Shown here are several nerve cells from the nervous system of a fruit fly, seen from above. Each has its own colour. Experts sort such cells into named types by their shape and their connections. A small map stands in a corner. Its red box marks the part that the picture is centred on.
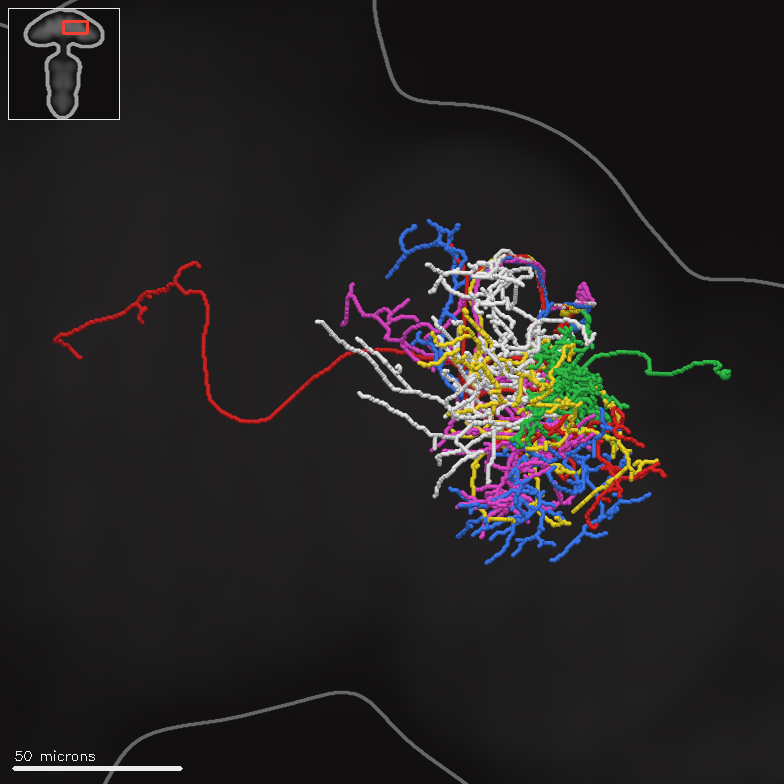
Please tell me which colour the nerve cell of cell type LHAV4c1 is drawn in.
green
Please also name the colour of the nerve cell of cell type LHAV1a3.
magenta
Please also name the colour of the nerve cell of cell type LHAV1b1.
red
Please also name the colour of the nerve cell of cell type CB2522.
yellow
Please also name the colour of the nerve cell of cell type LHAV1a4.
blue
